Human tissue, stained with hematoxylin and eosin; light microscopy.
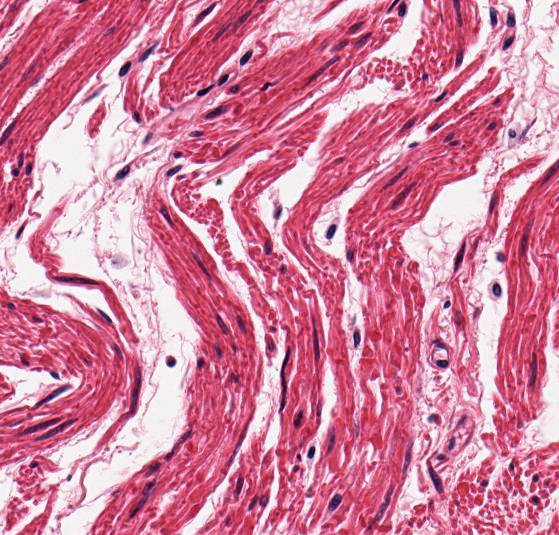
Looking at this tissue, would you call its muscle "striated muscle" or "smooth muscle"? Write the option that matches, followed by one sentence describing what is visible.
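Smooth muscle. No cross-striations are visible in the muscle cells.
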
